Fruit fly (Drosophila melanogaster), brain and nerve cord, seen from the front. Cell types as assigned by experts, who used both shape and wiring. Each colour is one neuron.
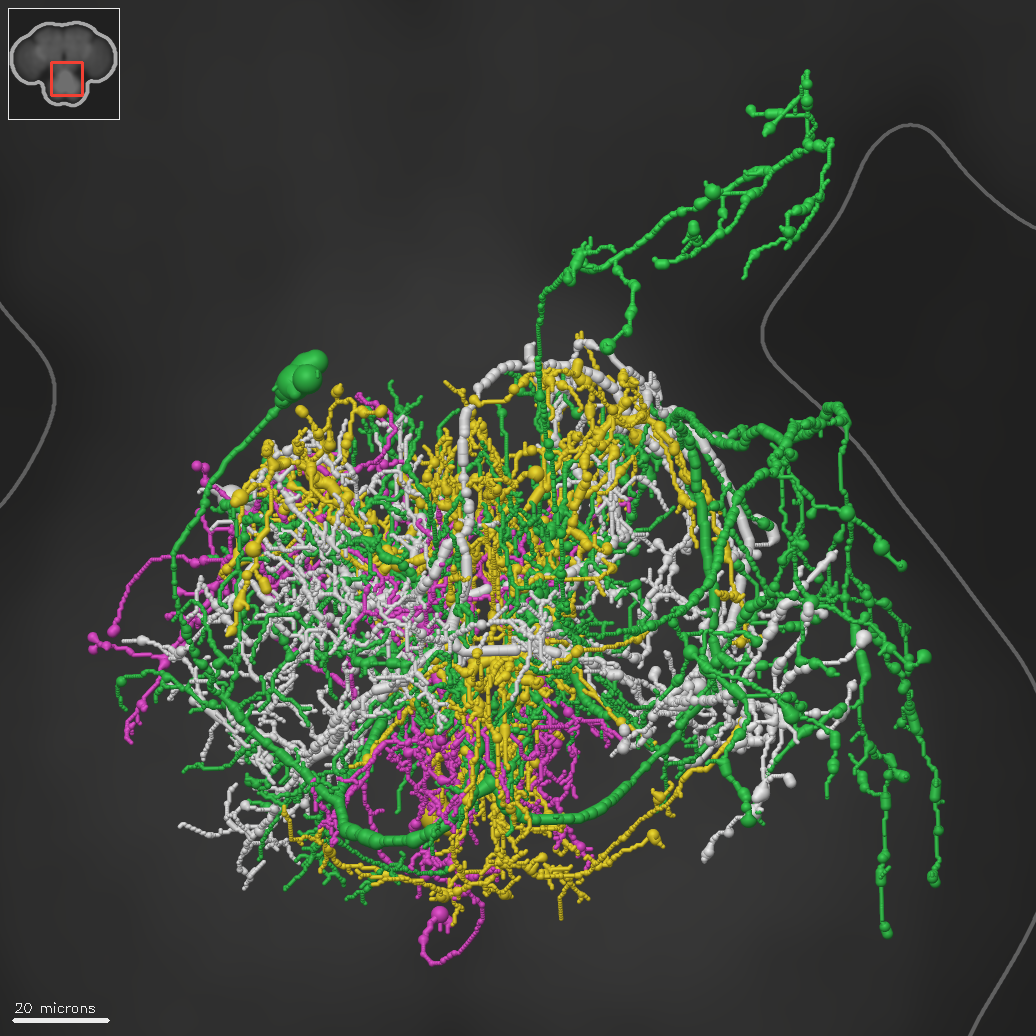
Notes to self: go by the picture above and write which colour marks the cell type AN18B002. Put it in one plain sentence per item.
The colour is green.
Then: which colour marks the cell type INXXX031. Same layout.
The colour is white.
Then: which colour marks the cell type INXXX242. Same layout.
The colour is magenta.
